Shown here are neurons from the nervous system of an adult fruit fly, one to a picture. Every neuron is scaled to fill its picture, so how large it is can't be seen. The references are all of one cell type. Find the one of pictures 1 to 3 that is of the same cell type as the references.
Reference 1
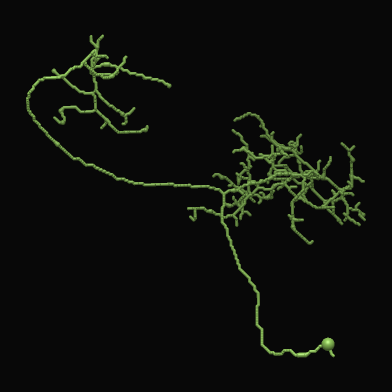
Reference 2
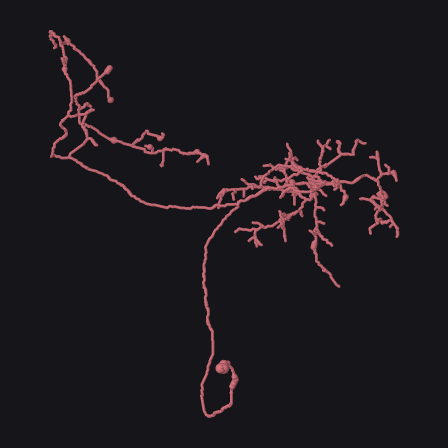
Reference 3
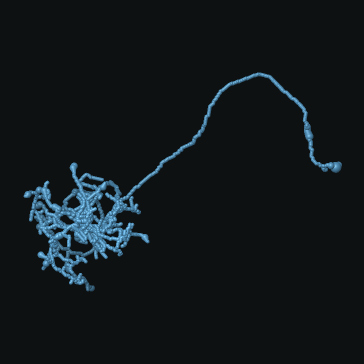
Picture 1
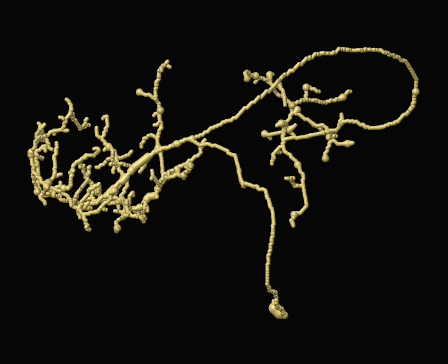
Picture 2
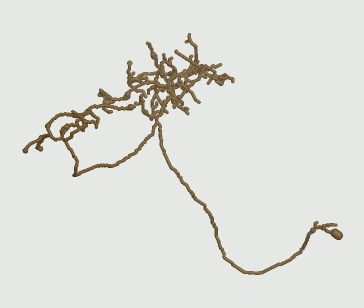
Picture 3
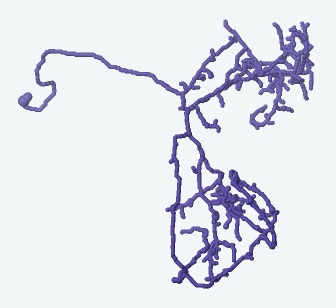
Picture 2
